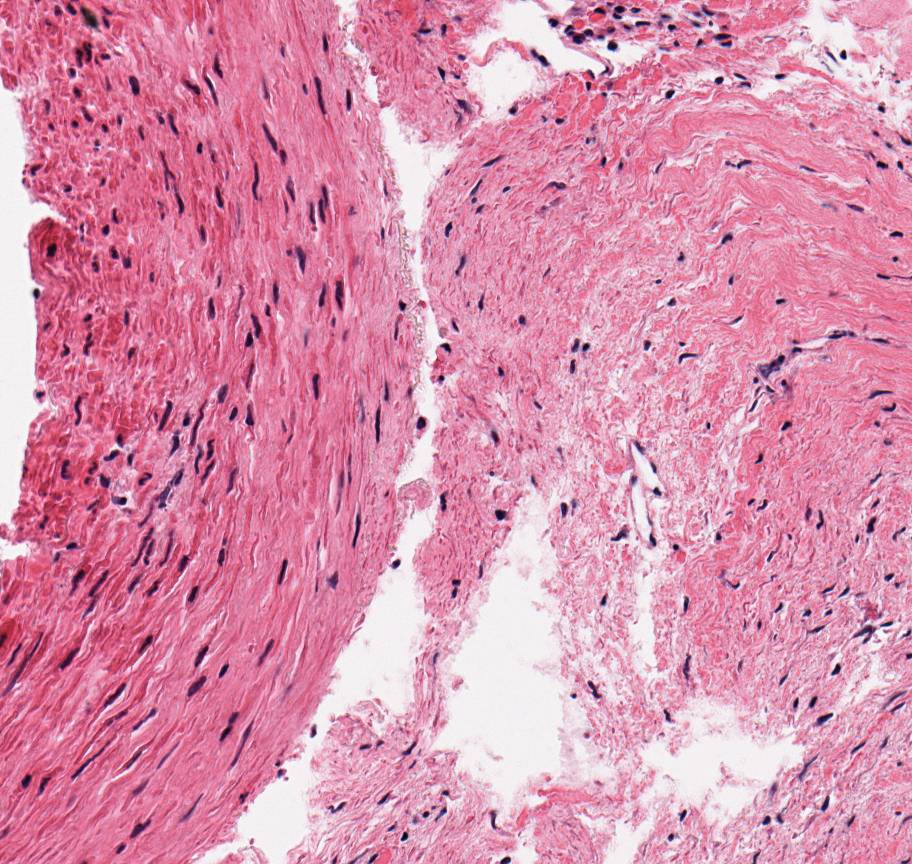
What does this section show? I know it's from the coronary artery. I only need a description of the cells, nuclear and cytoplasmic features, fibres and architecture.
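I'd say two parts: a curved, deeper pink band left, paler, looser tissue right. Within the band, fibres run roughly top to bottom, curving along it; its dark, elongated nuclei lie parallel to them. The right side's wavy, pale pink fibres hold fewer scattered spindle nuclei.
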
